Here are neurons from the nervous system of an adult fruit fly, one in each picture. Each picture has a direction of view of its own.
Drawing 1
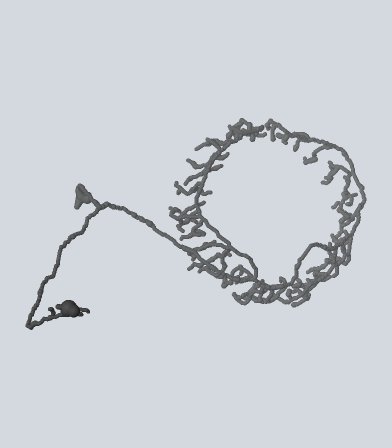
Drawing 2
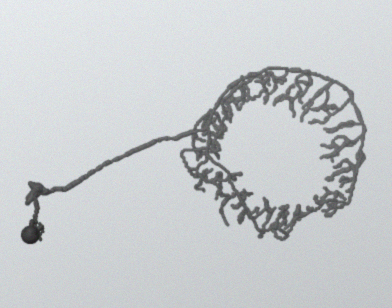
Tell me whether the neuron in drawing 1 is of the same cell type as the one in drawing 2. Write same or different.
different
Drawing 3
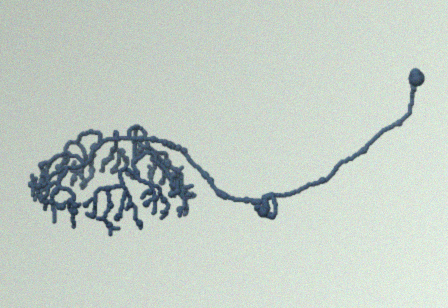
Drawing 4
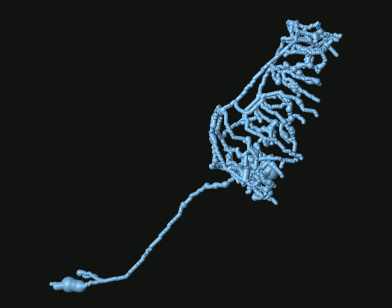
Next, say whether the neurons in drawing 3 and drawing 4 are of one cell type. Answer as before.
same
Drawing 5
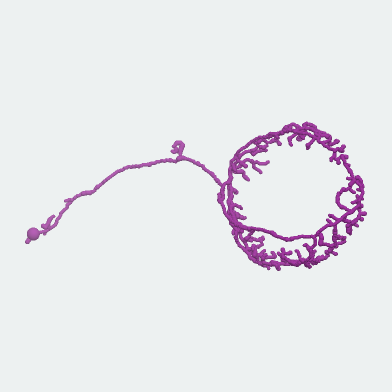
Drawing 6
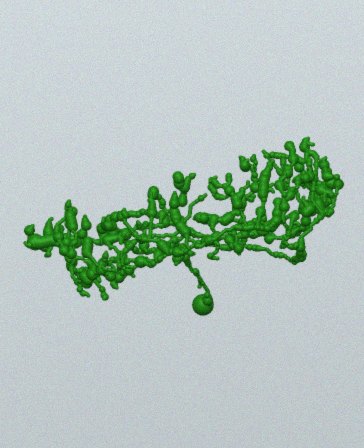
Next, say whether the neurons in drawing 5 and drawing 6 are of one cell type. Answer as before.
same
